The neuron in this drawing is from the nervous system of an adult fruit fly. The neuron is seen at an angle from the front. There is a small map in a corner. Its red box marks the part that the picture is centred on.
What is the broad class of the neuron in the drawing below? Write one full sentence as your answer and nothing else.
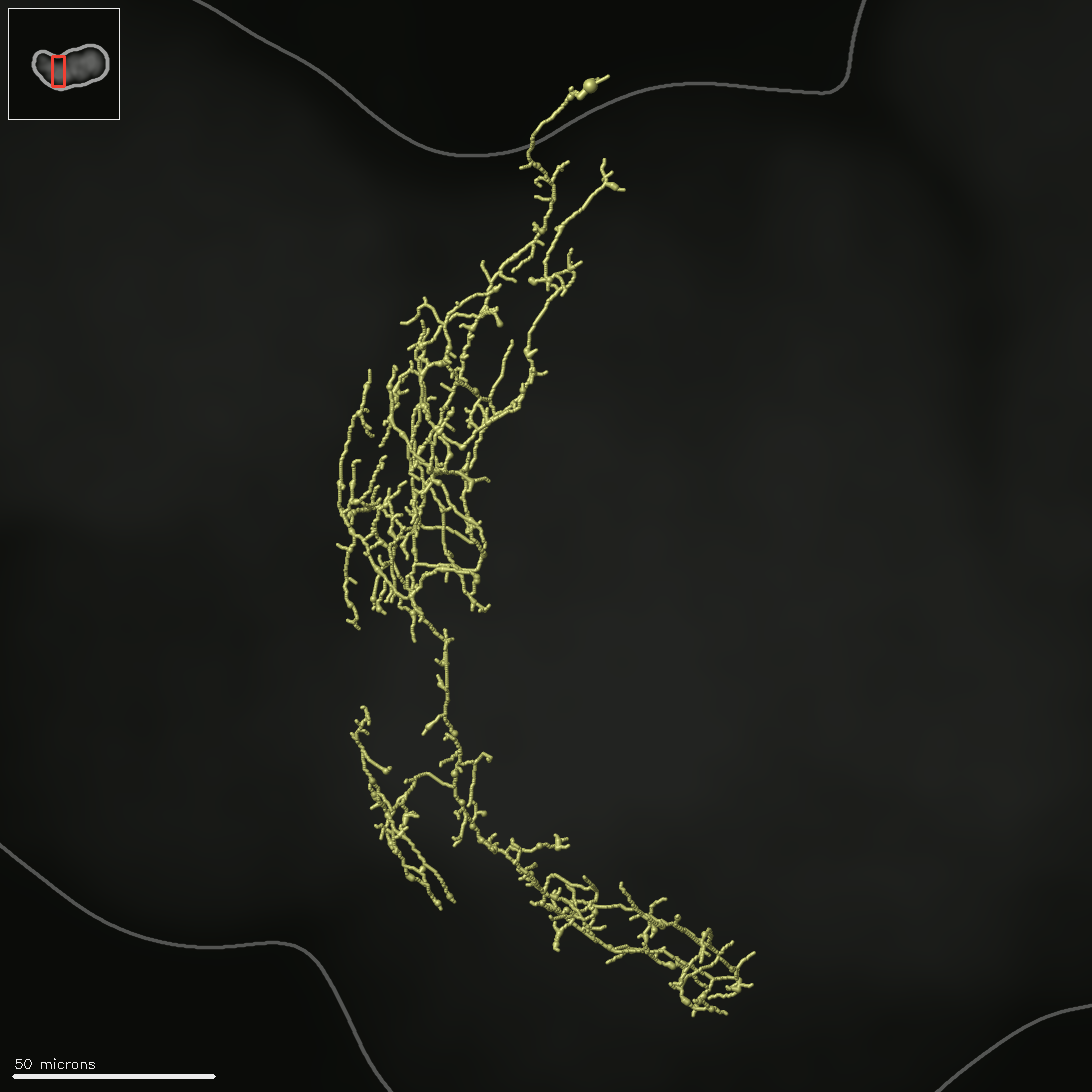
The neuron has optic-lobe intrinsic neuron as its broad class.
